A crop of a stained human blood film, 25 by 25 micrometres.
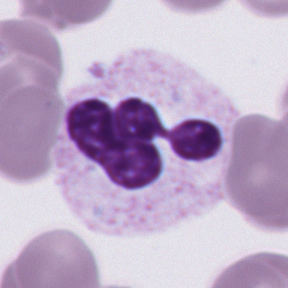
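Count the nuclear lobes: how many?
Four.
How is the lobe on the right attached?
Only by a thin strand to the others.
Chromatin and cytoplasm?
The chromatin is dark purple and coarsely clumped, and small pink granules are scattered all through the cytoplasm.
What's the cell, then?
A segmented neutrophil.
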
